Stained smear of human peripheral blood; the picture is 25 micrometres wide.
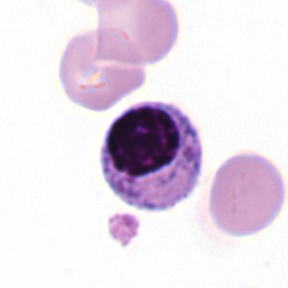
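Normoblast in a stained peripheral blood smear. The cell, about 9 micrometres across, has a round, smooth outline. The nucleus of this normoblast lies off-centre toward the upper left and has dense, dark purple chromatin. The cytoplasm forms its widest rim on the lower-right side of the nucleus.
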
